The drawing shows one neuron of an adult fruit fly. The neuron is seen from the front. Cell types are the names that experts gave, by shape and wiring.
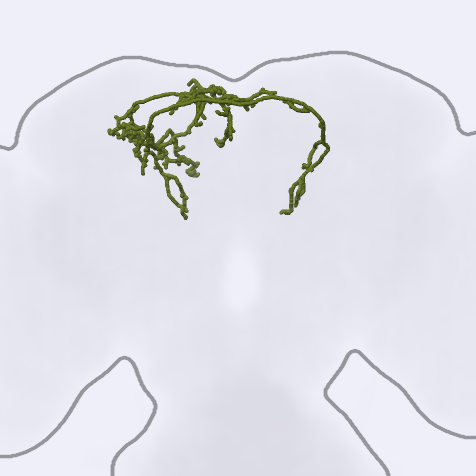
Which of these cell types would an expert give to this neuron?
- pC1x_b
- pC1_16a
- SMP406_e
pC1_16a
